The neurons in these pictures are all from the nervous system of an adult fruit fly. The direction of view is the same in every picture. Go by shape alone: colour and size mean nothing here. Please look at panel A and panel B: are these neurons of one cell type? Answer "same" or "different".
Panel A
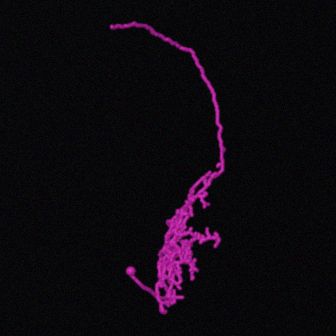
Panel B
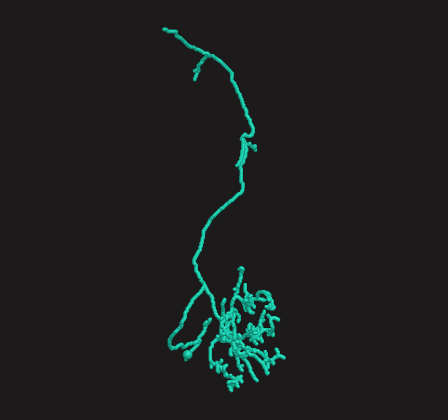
different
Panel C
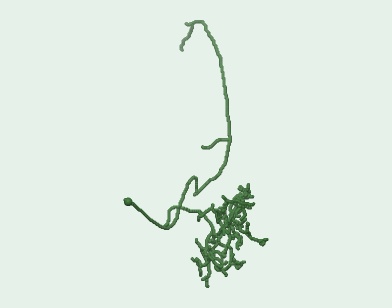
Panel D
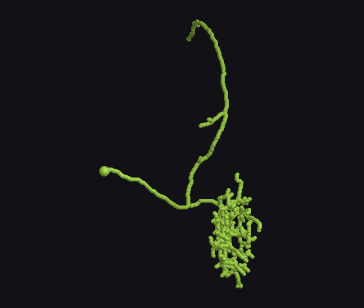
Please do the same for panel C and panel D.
same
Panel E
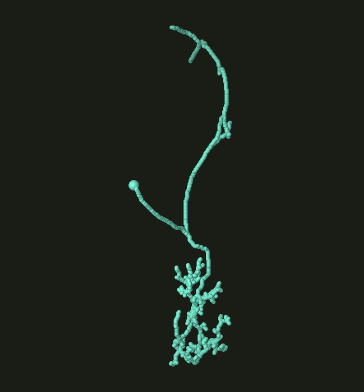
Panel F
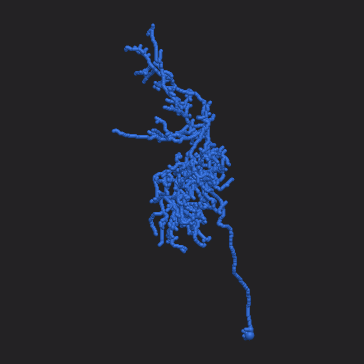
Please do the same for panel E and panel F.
different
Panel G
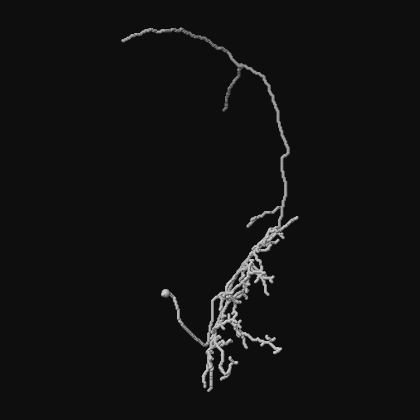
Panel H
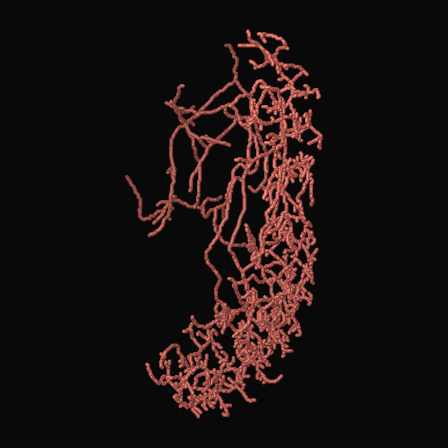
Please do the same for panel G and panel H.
different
